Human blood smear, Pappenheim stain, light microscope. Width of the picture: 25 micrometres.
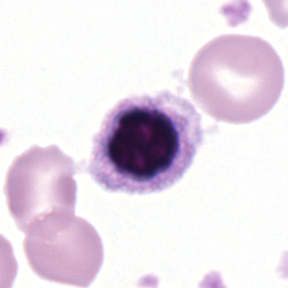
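Normoblast in a stained peripheral blood smear. Chromatin: dense, dark purple, coarsely clumped. Cytoplasm: a moderate pale lilac rim on all sides of the nucleus, finely speckled in texture, with no large coarse granules. Cell edge: fuzzy and finely irregular, not smooth.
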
